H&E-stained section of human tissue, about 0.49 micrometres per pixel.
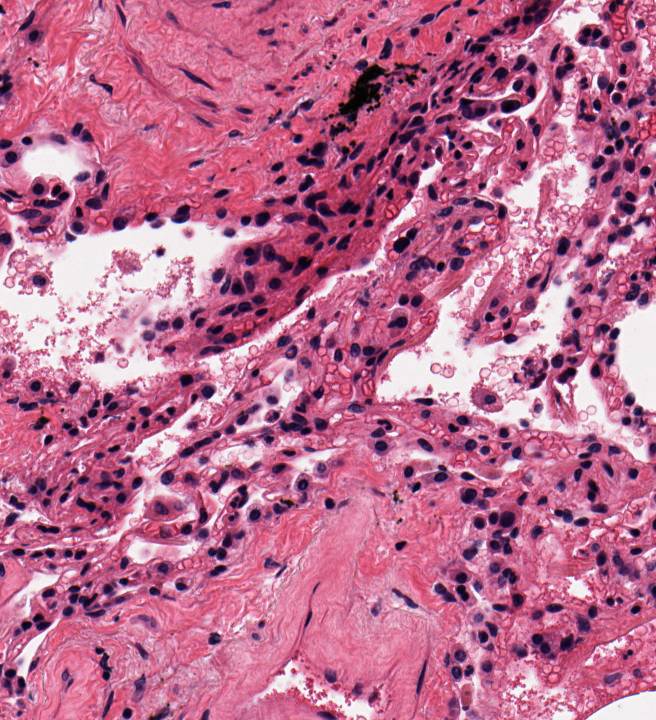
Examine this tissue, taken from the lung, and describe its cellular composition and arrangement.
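Irregular, slit-like empty spaces cross the middle of the field diagonally, from upper right toward left centre. The tissue bands between them are crowded with small dark round to oval nuclei. Dense pink wavy collagen occupies the upper left and lower centre. At top centre, a clump of black granular pigment lies within the collagenous tissue.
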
